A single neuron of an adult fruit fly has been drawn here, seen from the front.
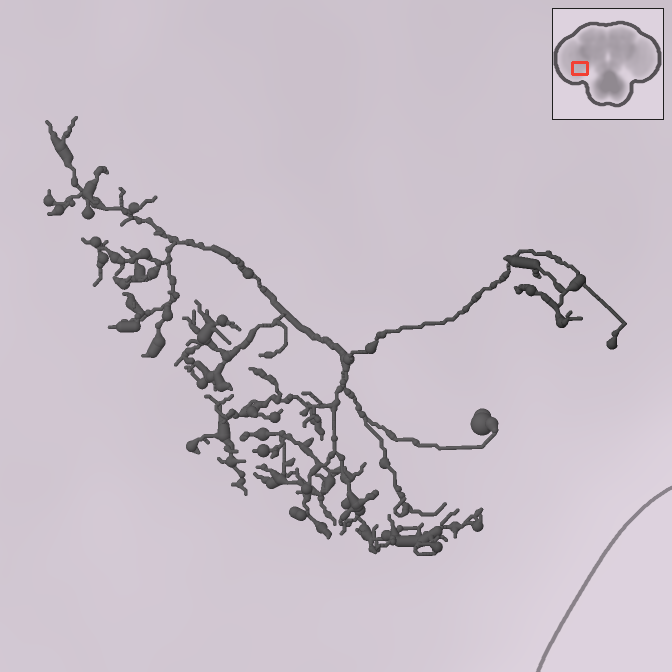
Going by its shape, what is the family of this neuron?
Tlp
